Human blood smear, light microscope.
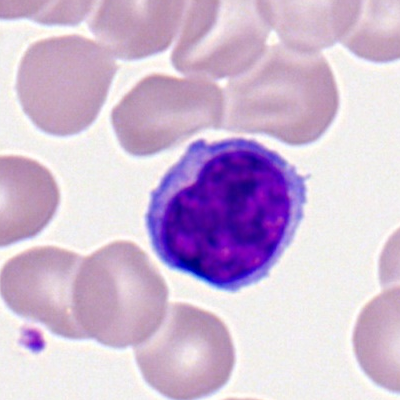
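Lymphocyte at the middle of a stained human blood smear. The nucleus occupies most of the cell, leaving a narrow rim of cytoplasm, and shows a shallow notch on its upper left side. Its chromatin is dark purple and coarsely clumped. The cell edge is slightly ragged rather than smooth.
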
